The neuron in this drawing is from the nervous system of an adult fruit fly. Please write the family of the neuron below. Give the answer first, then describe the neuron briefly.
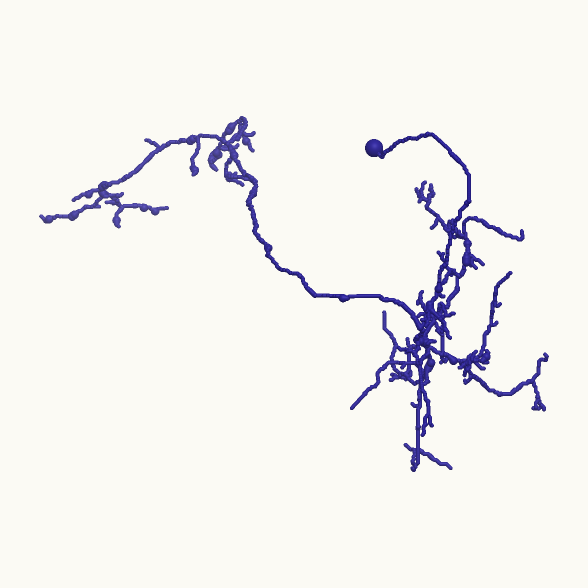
The family is hemilineage 19B. Its broad class is nerve-cord intrinsic neuron. The picture shows dozens of branch ends. In this view it is wider than it is tall.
